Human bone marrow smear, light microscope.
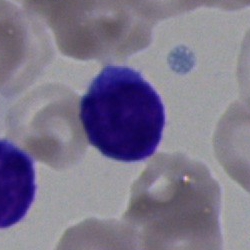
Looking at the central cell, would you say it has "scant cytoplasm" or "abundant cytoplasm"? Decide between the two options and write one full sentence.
A narrow rim is all the cytoplasm this cell has.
